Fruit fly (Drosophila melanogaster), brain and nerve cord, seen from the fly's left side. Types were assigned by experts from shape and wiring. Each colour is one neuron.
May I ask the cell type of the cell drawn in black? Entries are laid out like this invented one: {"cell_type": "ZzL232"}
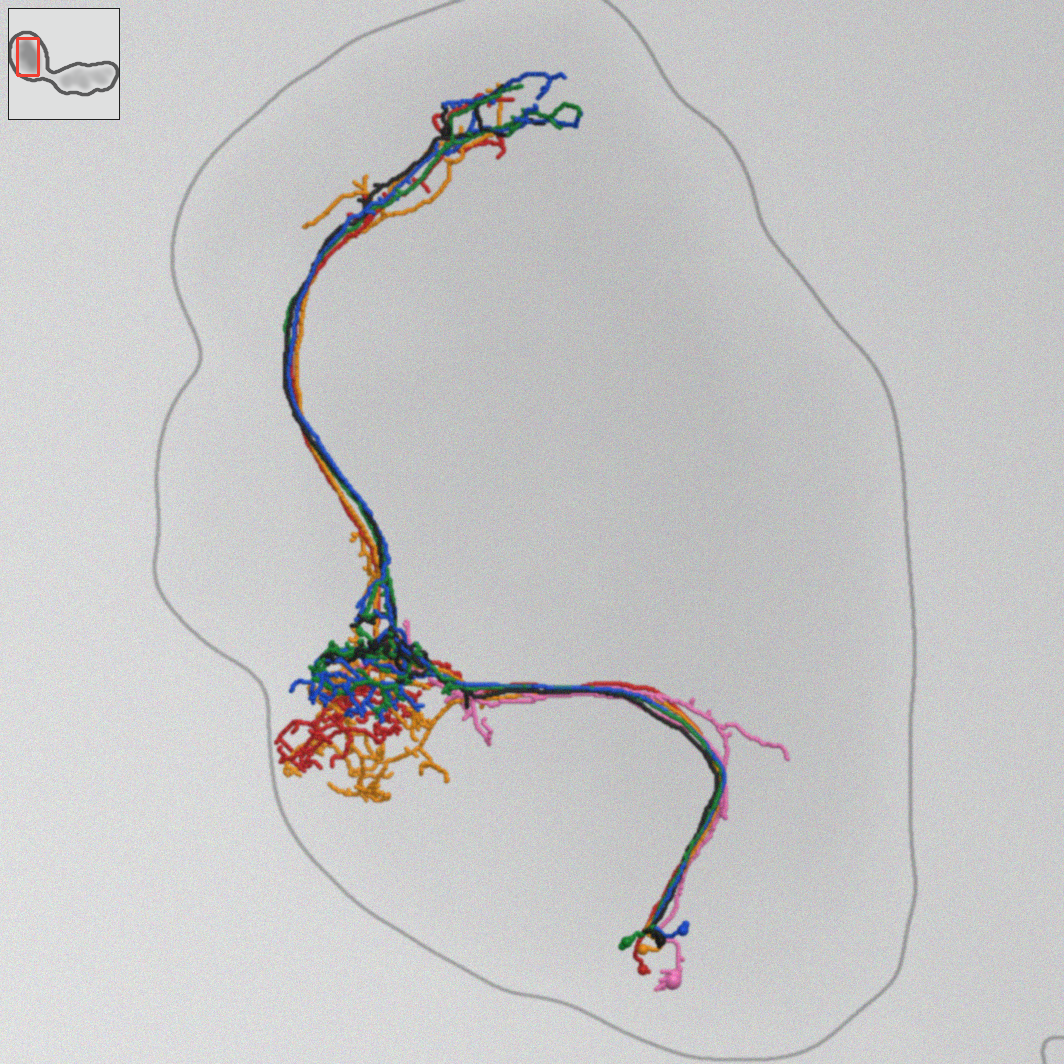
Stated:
{"cell_type": "PRW033"}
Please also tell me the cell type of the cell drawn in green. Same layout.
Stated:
{"cell_type": "PRW034"}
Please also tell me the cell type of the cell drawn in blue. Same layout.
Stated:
{"cell_type": "PRW037"}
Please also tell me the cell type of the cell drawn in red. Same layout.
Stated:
{"cell_type": "PRW041"}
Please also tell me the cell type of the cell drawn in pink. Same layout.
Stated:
{"cell_type": "GNG629"}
